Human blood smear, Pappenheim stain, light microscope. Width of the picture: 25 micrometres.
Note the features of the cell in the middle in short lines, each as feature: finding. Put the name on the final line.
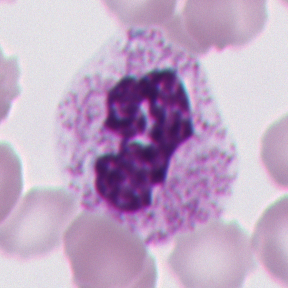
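Chromatin: dark purple, coarsely clumped
Cytoplasm: broad band surrounding the nucleus on all sides
Cytoplasm colour: pale pinkish-lilac
Granules: many small, purplish-pink, filling the cytoplasm
Name: segmented neutrophil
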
